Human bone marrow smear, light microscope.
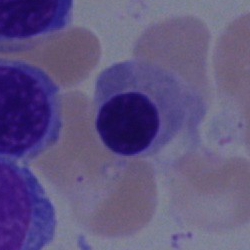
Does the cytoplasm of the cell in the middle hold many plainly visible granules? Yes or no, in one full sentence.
No, its cytoplasm is free of any visible granules.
